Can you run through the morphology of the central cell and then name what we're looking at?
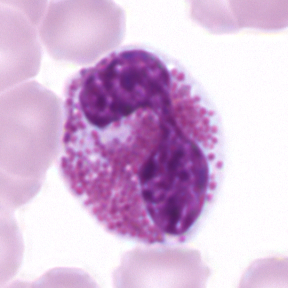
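Two lobes joined by a narrow band make up the nucleus here. One of them lies at the upper left of the cell, the other at the lower right. Neither shows any nucleoli. The outline around it all is roughly round and smooth. That makes it an eosinophil.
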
